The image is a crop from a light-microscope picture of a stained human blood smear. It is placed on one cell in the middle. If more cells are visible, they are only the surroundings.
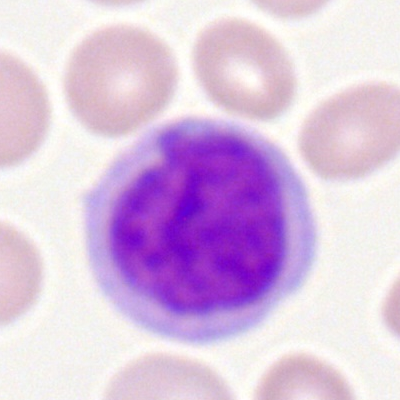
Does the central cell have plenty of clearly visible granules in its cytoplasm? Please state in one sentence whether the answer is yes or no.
No, its cytoplasm lacks visible granules entirely.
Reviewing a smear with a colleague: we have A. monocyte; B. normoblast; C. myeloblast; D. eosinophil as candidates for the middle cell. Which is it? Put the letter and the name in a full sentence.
It is a monocyte that occupies the centre of the crop, so option A is correct.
